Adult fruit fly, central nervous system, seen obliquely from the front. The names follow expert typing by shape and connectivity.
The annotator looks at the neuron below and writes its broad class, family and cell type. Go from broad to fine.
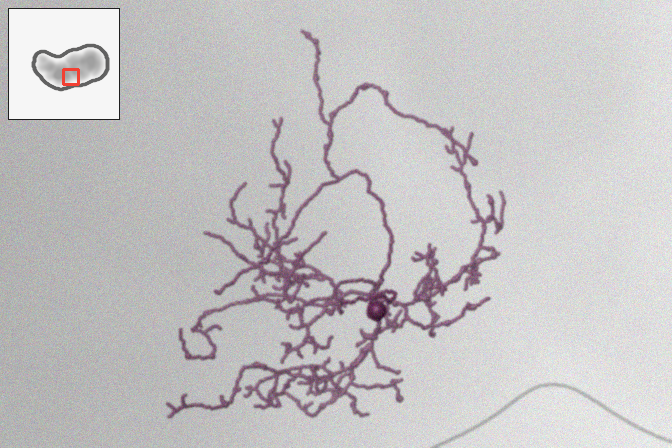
nerve-cord intrinsic neuron; hemilineage 16B; IN16B080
